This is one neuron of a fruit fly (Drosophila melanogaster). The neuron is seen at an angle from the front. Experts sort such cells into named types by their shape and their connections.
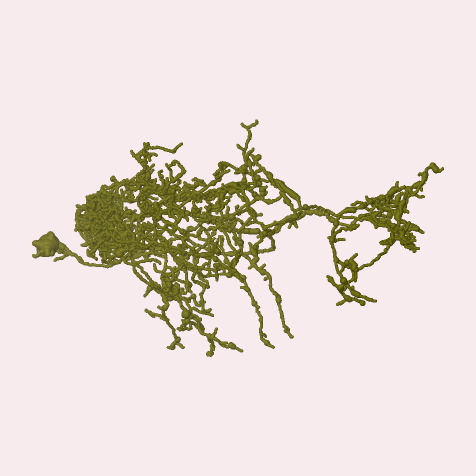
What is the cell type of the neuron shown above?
MBON30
